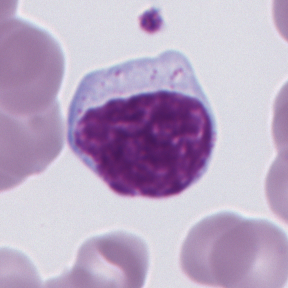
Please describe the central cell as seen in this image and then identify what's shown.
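Checking the chromatin first, it is dark purple and coarsely clumped. Next, the nucleus shows no visible nucleoli. The cytoplasm holds a few small reddish-purple granules, scattered through it, and contains no vacuoles. Last, the name: large granular lymphocyte.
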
